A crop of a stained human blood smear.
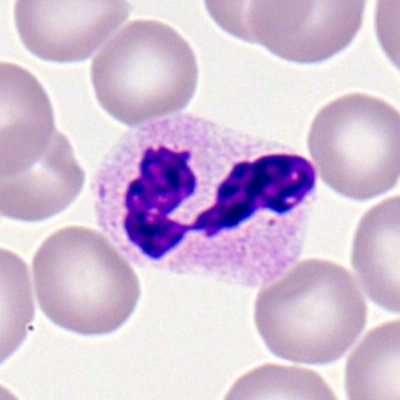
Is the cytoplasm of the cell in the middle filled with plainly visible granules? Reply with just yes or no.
Yes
